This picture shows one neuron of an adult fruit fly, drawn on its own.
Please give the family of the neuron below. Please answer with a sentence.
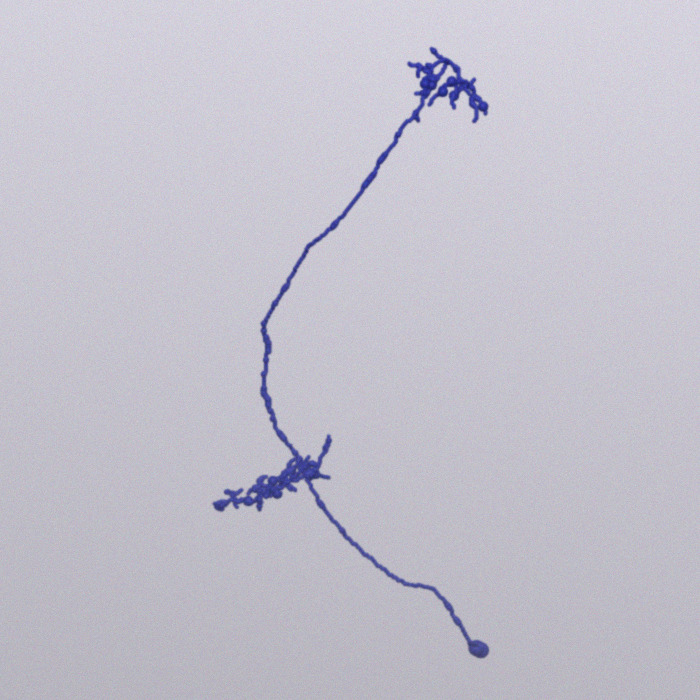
The family is Tm.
